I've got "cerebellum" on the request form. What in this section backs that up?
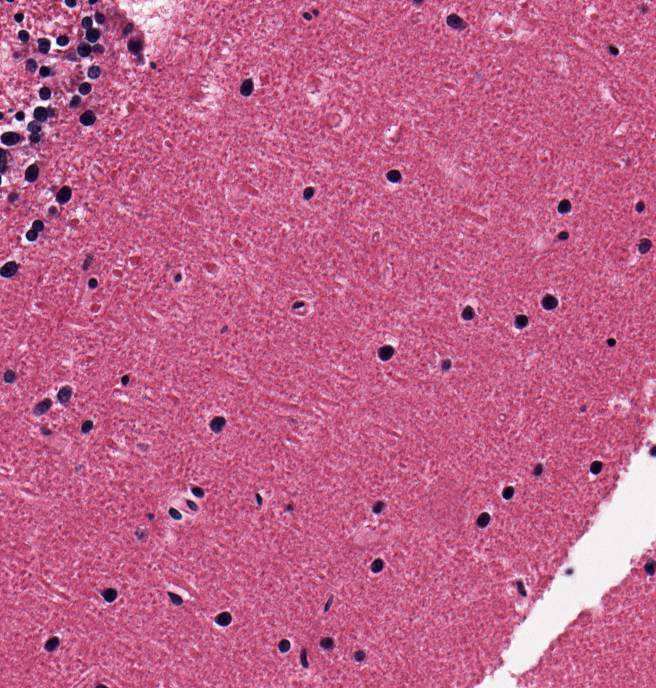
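Fits cerebellum: most of the field is pink, finely fibrillary neuropil with sparse, evenly scattered nuclei, small, round and dark, with little or no visible cytoplasm.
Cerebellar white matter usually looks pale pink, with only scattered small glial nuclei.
The neuropil here agrees with that. A few neuropil nuclei are elongated, not round. Upper left corner: a dense cluster of small, round, dark nuclei.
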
